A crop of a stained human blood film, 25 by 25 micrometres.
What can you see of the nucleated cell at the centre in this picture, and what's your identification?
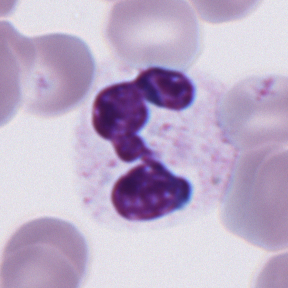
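Nuclear lobes in a curved chain, running top to bottom of the cell. Chromatin dark purple, densely clumped. Cytoplasm plentiful, very pale pink-lilac, with fine scattered pinkish-violet granules. Segmented neutrophil.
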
